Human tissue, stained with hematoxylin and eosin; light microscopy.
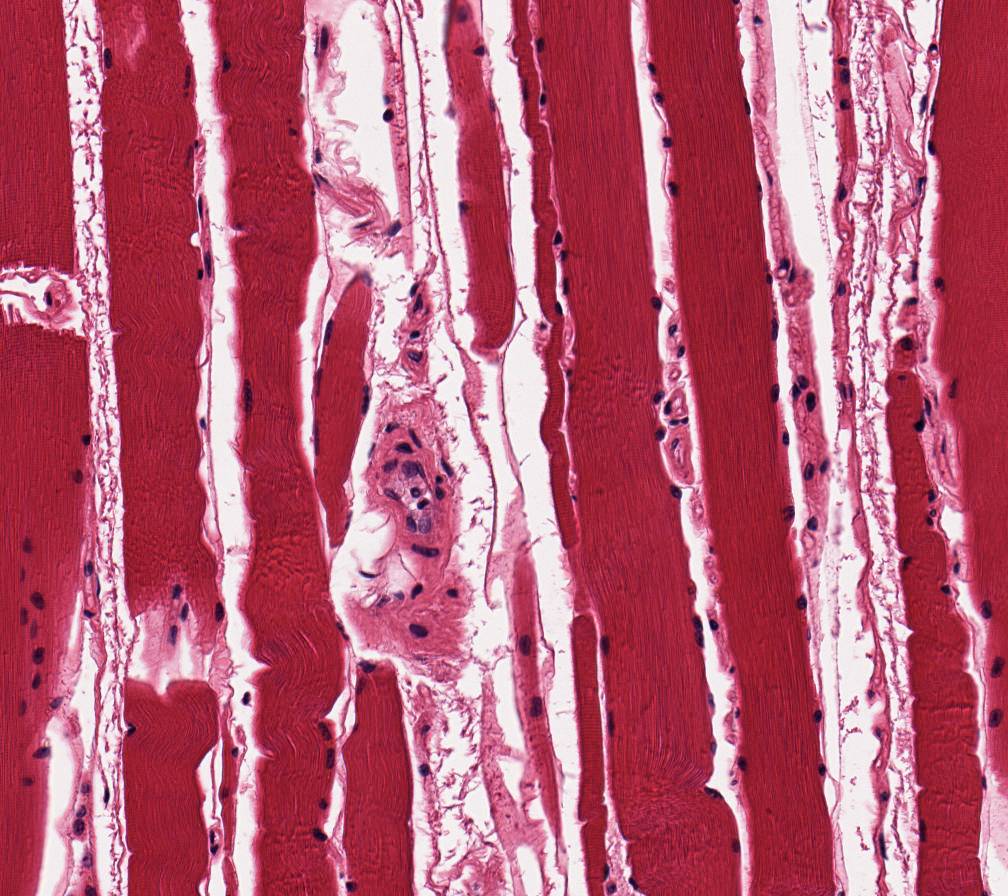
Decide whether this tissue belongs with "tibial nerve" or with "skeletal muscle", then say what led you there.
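It's skeletal muscle rather than tibial nerve. The fibre cytoplasm is a deep, even red, like solid muscle fibres rather than small axon profiles.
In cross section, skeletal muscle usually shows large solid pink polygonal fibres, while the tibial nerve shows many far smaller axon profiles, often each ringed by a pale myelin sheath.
The fibres also have fine transverse cross-striations, with flattened nuclei at their edges. Near the centre there's a small cluster of several dark nuclei in pale pink tissue between the fibres.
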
